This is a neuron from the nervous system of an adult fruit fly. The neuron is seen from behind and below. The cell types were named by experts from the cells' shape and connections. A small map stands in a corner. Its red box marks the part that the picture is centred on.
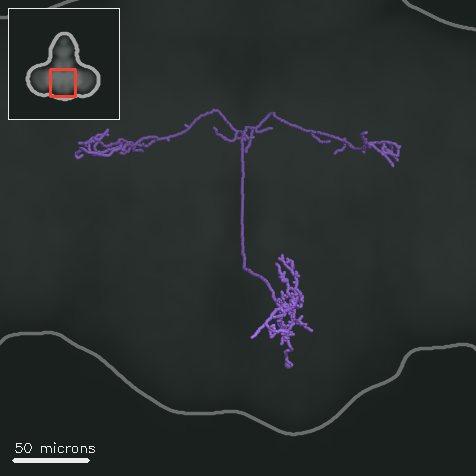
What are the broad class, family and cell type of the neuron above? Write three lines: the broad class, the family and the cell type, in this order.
central-brain intrinsic neuron
hemilineage FLAa3
FLA001m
